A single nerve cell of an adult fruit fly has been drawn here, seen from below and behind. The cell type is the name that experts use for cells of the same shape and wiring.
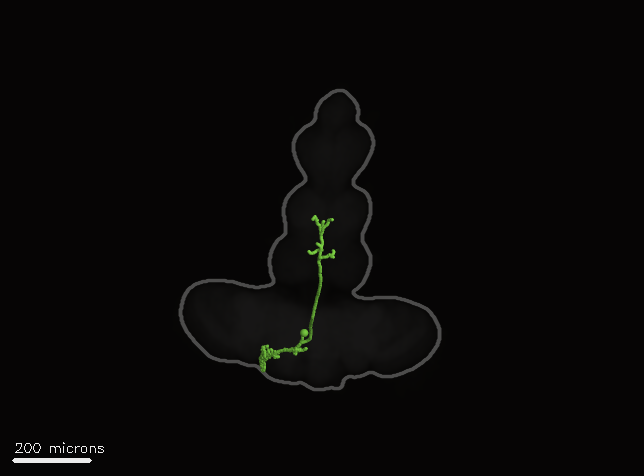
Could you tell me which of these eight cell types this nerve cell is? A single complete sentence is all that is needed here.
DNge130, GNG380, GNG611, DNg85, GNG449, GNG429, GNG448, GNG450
This nerve cell represents the cell type DNge130.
